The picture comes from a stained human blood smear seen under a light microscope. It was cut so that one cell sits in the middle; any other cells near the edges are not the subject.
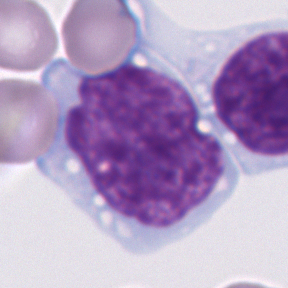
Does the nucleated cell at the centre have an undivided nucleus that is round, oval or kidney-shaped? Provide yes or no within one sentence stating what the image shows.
Yes, the nucleus is neither lobed nor folded but one compact round, oval or kidney-shaped mass.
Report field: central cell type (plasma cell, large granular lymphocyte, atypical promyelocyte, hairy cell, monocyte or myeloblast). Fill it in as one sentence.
The central cell, amid any neighbouring cells, is a myeloblast.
